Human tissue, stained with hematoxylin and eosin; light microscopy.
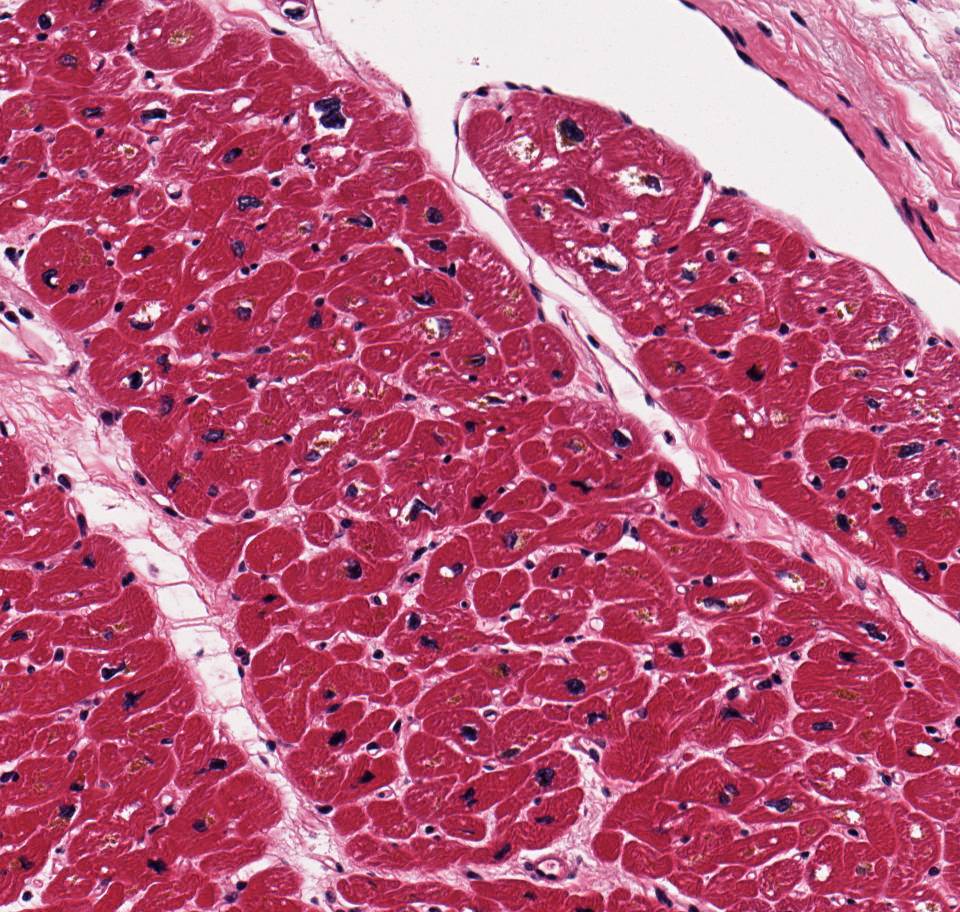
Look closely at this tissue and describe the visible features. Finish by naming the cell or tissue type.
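I see bundles of muscle fibres, mostly in cross-section. Deep red cytoplasm throughout; many fibres show a pale clear zone around the nucleus holding golden-brown granules. Top right runs a strip of wavy pink fibrous tissue with elongated dark nuclei. So: left ventricle of the heart.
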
